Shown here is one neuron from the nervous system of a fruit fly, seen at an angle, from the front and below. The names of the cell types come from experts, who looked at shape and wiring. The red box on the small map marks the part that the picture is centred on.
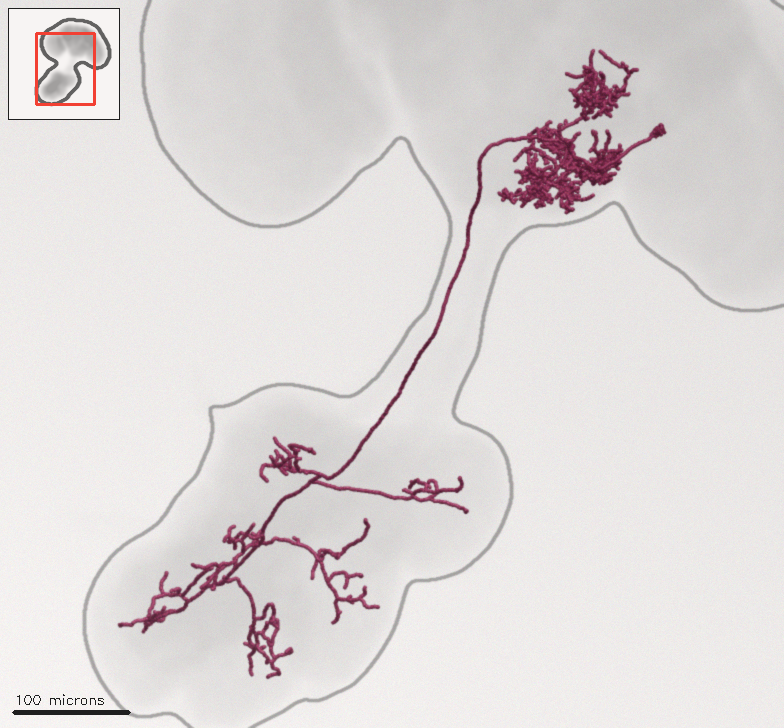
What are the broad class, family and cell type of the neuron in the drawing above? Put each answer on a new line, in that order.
descending neuron
hemilineage MX7
DNg43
